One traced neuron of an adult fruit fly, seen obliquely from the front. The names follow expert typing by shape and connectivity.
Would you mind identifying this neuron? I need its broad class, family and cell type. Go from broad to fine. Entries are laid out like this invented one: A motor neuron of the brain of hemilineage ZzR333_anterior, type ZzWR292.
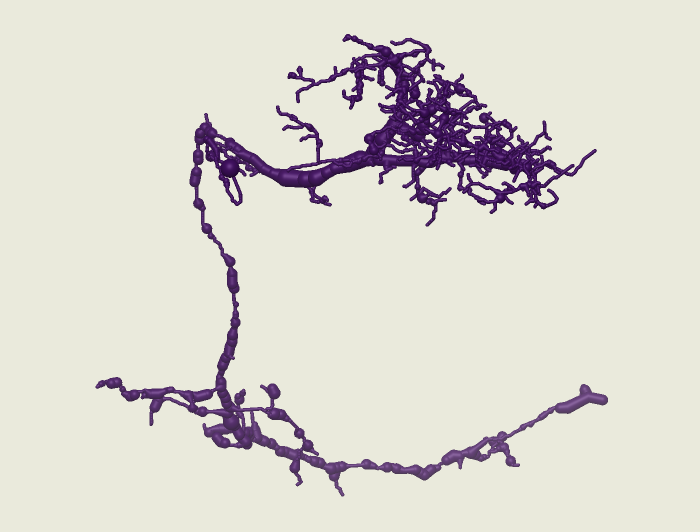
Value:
A central-brain intrinsic neuron of hemilineage CREa2_ventral, type AOTU016_b.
